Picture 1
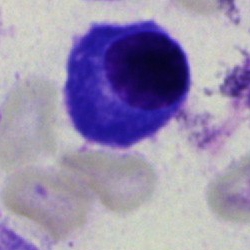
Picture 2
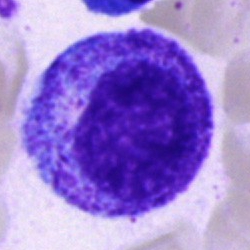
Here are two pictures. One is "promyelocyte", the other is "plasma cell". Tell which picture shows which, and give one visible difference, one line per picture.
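The cell in picture 1 is a plasma cell. No distinct granules are seen in the cytoplasm.
The cell in picture 2 is a promyelocyte. Numerous purple granules fill the cytoplasm.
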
